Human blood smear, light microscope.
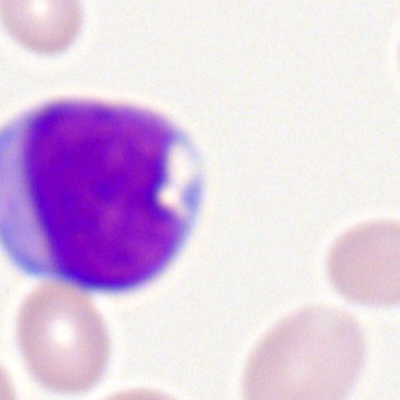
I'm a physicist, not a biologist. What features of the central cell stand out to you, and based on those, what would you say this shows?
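The outline is smooth and roughly round to oval. Its cytoplasm stains pale blue and contains no visible granules. At the right edge of the nucleus lies a small white area that has taken up no stain. This is a myeloblast.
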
